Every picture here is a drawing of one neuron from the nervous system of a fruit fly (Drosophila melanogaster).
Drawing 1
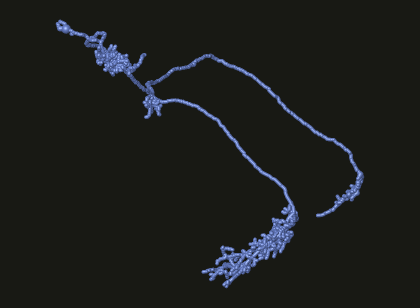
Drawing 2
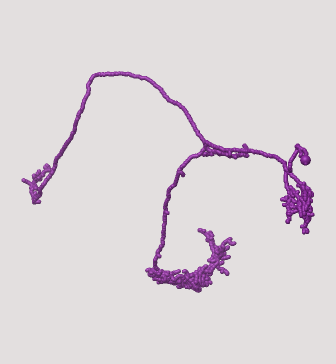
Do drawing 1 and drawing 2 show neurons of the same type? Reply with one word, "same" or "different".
same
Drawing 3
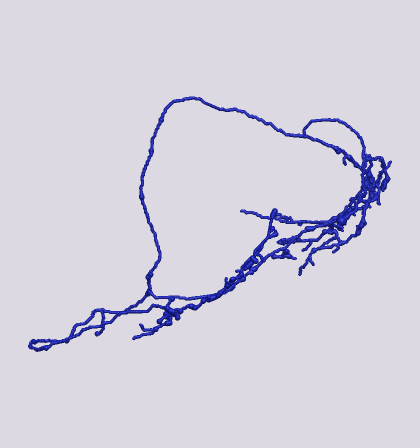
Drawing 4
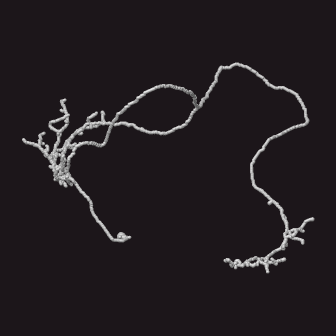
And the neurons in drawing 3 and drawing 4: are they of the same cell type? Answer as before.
same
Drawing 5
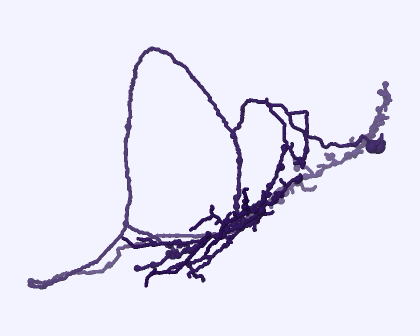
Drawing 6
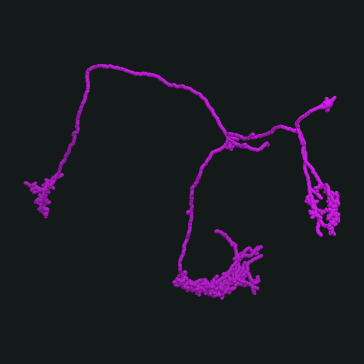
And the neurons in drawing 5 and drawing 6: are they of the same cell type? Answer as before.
different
